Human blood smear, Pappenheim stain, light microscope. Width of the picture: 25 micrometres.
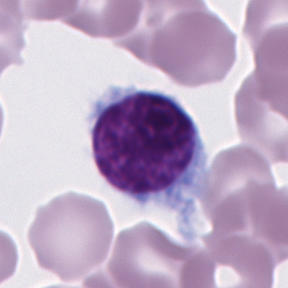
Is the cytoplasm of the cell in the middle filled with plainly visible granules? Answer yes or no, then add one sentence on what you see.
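No. No granules are visible in the cytoplasm.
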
